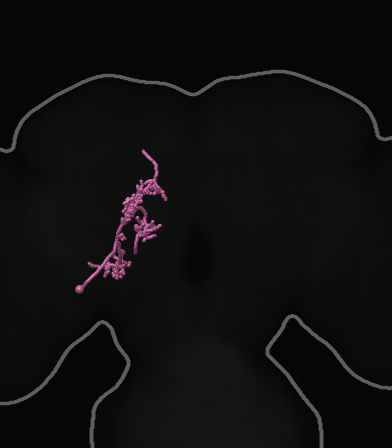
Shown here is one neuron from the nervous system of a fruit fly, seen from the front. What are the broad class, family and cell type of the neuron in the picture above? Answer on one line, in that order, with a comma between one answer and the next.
central-brain intrinsic neuron, hemilineage LALa1_anterior, LAL060_b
